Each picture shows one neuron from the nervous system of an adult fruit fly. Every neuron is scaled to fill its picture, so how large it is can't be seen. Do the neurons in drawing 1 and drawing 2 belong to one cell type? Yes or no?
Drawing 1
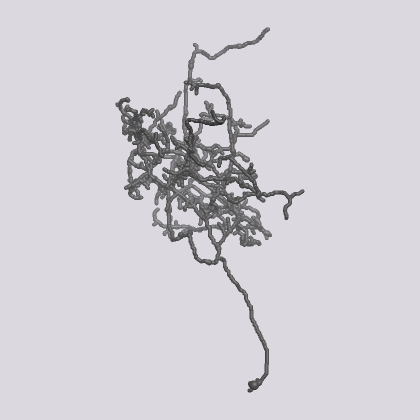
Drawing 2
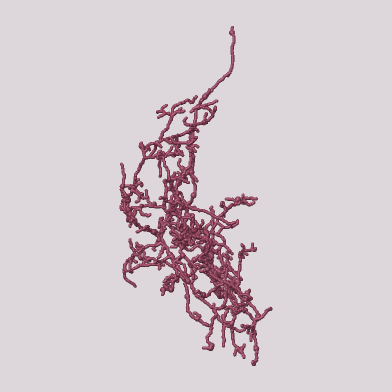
yes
